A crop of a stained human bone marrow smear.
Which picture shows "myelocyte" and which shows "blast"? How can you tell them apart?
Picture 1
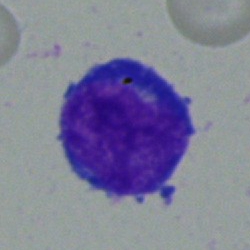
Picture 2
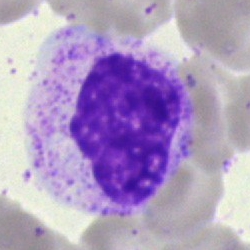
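Picture 2 holds the myelocyte, and picture 1 the blast. Both outlines are roughly round to oval, though the blast's edge is slightly irregular, with small blue blebs projecting at the lower right, while the myelocyte's is smooth. Then the chromatin: finely textured purple without dense dark clumps in the blast, but dark purple and coarsely clumped with small paler gaps in the myelocyte.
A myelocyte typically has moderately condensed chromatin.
In the blast the cytoplasm is only a scant deep blue rim around the nucleus, and I see no granules in it.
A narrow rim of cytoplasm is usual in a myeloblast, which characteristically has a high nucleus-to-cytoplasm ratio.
The myelocyte, by contrast, has pale blue-grey cytoplasm forming a broad rim, widest on the left, around a single unlobed nucleus set off-centre towards the right. Around the blast, red cells sit in the upper corners without touching it.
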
